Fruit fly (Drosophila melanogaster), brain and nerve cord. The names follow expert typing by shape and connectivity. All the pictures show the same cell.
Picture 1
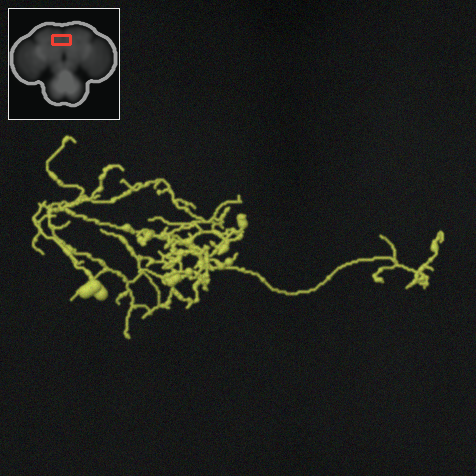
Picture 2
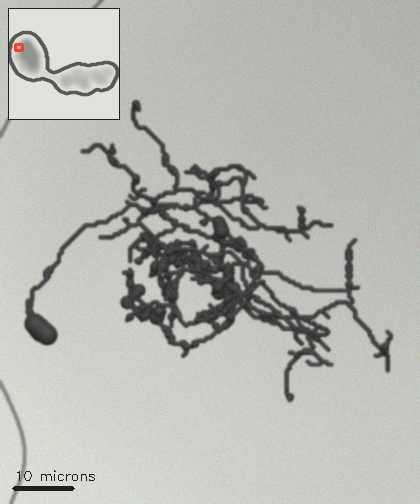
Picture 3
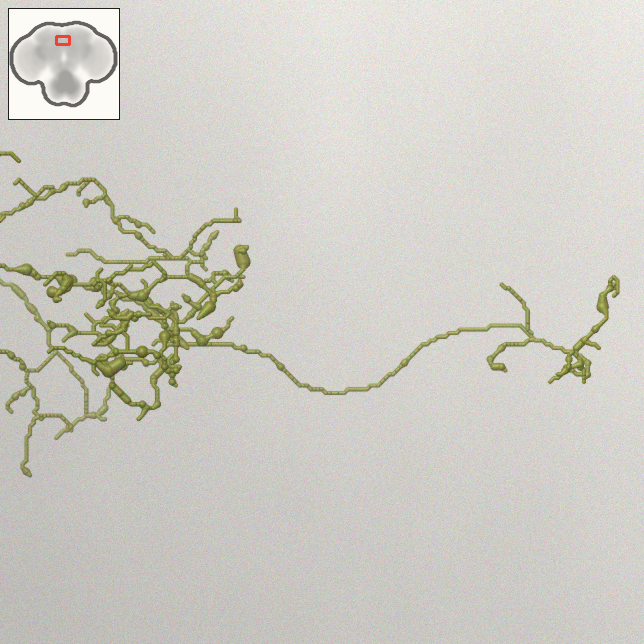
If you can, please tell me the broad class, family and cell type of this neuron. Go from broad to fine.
central-brain intrinsic neuron; class DAN; PAM08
